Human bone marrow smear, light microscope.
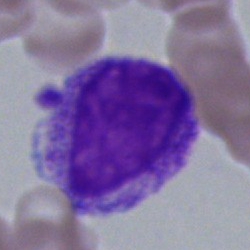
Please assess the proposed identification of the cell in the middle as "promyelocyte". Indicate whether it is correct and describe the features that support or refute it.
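Cytoplasm pale lilac: against promyelocyte.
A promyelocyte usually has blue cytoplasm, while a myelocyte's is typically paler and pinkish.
Fine purple stippling gives the cytoplasm a mottled texture: goes with myelocyte.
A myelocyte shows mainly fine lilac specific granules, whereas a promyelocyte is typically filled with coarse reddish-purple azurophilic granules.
Nucleus off-centre toward the upper right; chromatin deep purple and dense, with a few paler patches. Outline round to oval, with one small round knob at the upper-left margin. Verdict: myelocyte, not promyelocyte.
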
